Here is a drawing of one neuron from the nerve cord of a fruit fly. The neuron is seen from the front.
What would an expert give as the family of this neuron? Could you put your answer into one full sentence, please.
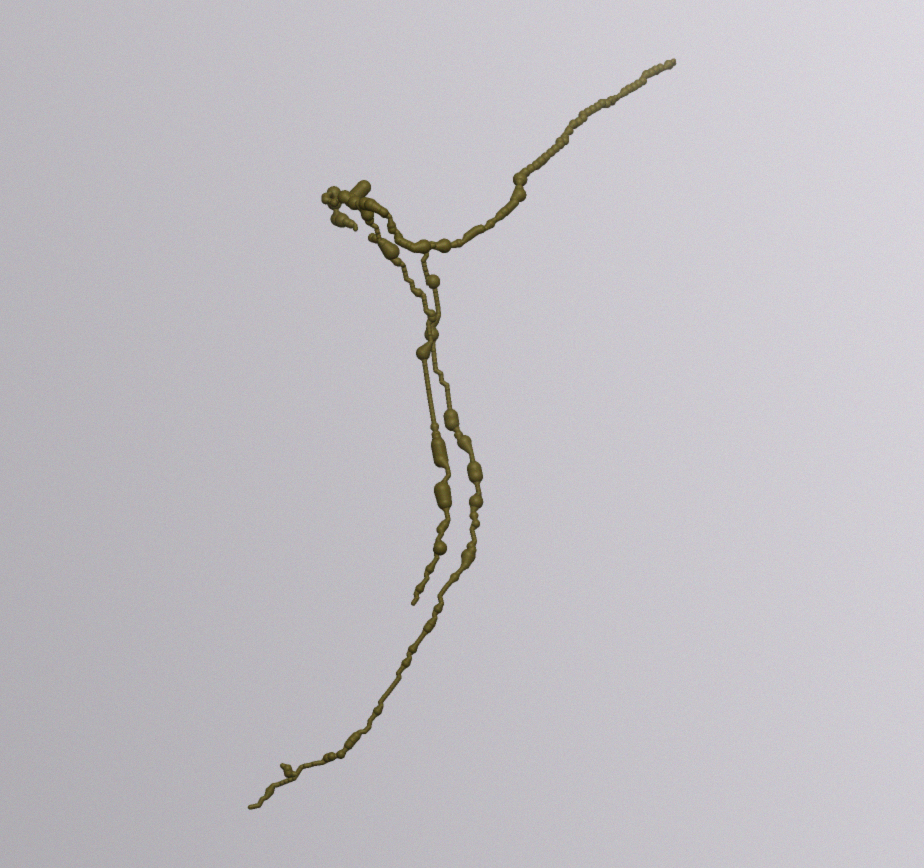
One member of family class mechanosensory tactile is this neuron.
